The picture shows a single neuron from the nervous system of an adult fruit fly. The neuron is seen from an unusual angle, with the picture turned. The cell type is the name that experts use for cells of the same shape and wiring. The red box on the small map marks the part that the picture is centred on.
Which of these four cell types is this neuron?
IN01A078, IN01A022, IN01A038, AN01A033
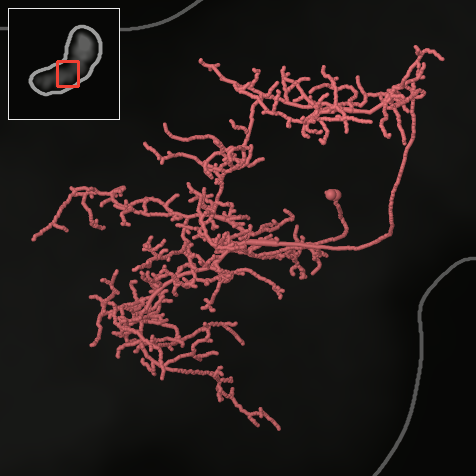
IN01A022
